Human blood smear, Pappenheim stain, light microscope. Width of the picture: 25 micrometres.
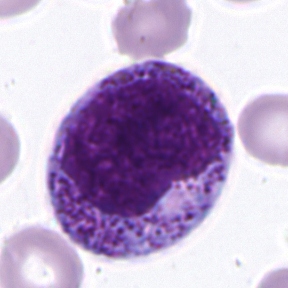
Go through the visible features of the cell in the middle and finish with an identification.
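Shallow indentation along the lower nuclear edge. Chromatin finely mottled, not coarsely clumped. Cytoplasm crowded with dark purple granules, with a paler, less granular patch beside the indentation at lower right. Promyelocyte.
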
